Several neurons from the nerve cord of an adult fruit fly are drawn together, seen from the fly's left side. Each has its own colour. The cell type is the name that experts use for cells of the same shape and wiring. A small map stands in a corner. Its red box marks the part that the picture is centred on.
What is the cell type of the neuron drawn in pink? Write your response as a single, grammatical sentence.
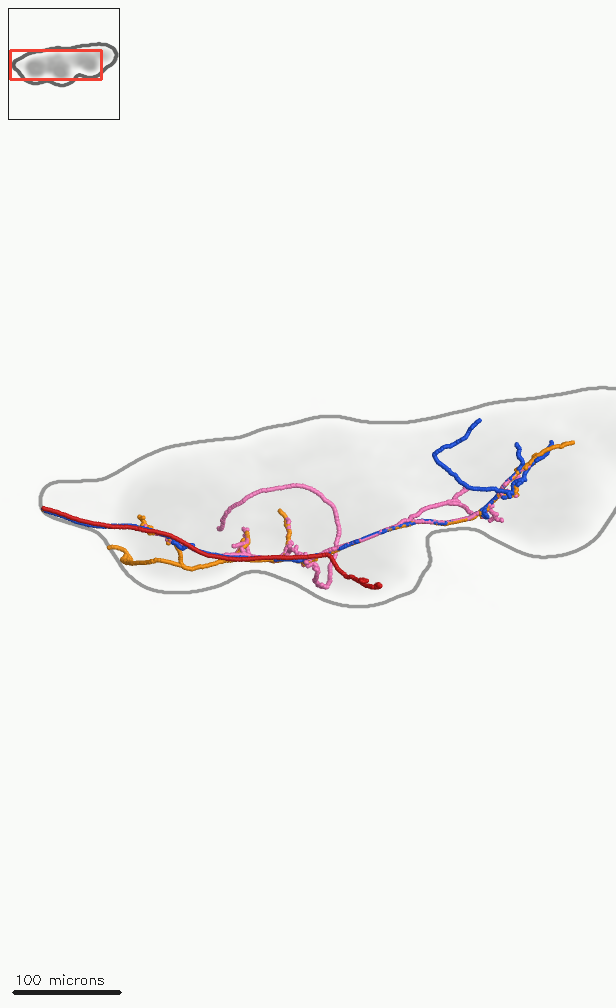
This neuron is included in the cell type SNxx25.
